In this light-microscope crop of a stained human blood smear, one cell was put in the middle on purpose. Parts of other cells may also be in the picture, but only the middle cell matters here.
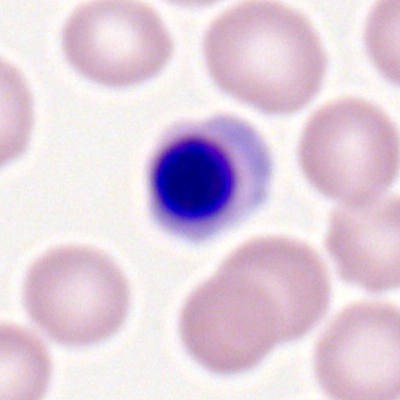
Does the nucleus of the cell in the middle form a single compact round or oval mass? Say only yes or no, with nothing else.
Yes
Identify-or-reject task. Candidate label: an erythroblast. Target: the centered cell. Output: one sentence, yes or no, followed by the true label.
Yes, the cell in the middle is an erythroblast.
